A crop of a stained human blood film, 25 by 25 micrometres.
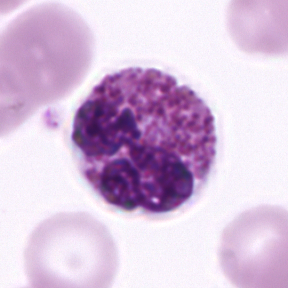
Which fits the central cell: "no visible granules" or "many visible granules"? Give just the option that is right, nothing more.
Many visible granules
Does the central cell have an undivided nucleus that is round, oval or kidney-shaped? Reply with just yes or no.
No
